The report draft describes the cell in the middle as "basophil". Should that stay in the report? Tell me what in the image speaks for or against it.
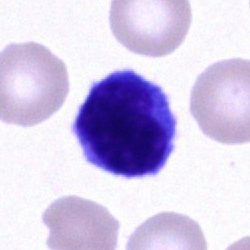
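No, I wouldn't call this one a basophil; it's a lymphocyte. What settles it is that no cytoplasmic granules are visible at all.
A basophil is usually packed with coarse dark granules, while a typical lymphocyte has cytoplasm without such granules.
The cytoplasm is very scant, too, showing at most as a thin rim at the cell edge.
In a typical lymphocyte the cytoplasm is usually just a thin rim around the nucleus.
Beyond that, the chromatin is dense, dark purple and coarsely clumped, with no nucleoli to be seen. The outline is roughly round with a slightly bumpy, irregular edge, and there are no vacuoles.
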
